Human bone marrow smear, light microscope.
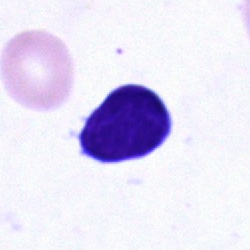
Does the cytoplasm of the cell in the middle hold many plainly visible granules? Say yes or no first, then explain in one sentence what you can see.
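No. No granules are visible anywhere in the cell.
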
